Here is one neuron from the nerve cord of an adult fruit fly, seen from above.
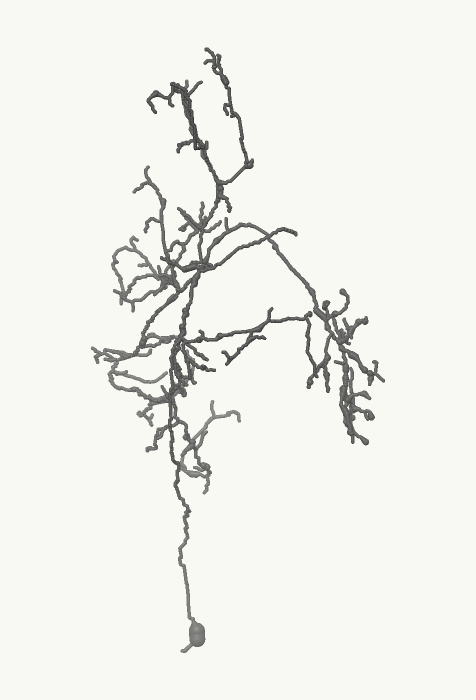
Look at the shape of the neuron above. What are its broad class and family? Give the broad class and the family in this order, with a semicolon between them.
nerve-cord intrinsic neuron; hemilineage 21A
